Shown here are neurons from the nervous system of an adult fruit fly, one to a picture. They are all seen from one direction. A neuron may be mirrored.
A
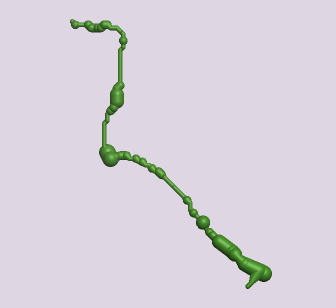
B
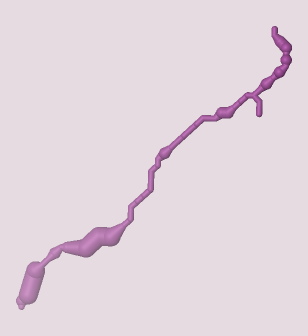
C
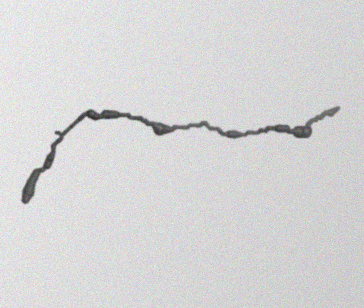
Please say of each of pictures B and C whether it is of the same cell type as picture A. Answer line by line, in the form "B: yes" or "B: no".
B: yes
C: yes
